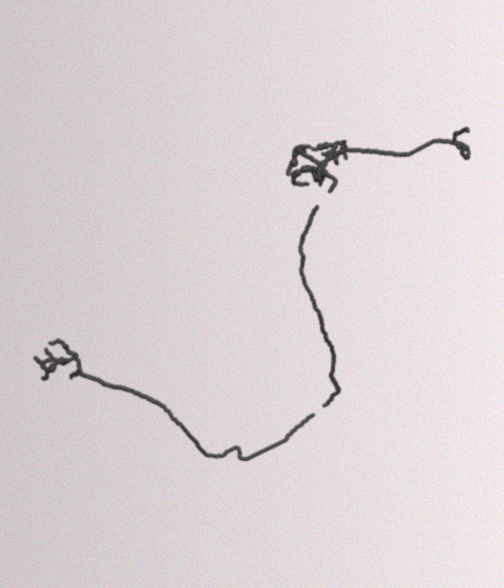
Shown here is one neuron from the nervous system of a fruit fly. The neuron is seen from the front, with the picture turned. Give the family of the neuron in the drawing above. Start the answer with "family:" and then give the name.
family: class olfactory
